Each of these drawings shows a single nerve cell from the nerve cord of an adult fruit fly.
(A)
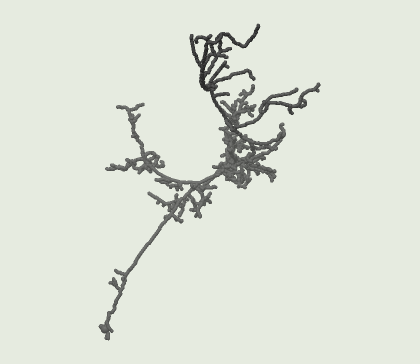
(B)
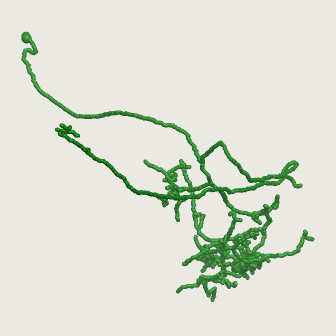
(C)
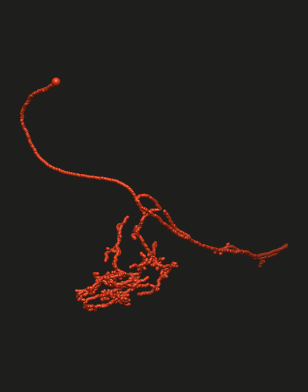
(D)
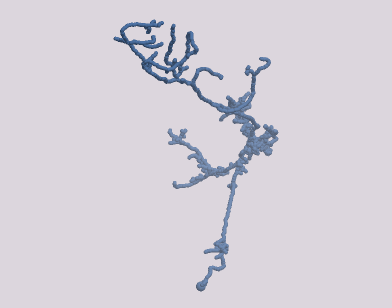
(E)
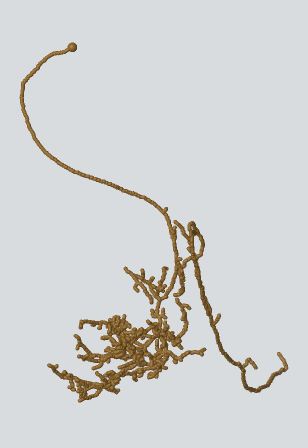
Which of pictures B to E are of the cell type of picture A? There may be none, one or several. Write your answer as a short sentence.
Picture D is of the same cell type.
